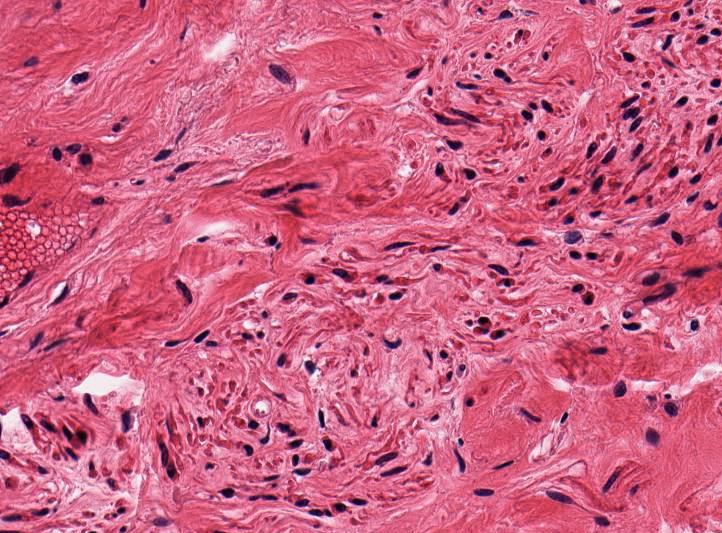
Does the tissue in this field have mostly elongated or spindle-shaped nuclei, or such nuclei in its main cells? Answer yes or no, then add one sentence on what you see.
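Yes. The field consists of dense pink fibrous tissue with scattered groups of spindle cells throughout.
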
